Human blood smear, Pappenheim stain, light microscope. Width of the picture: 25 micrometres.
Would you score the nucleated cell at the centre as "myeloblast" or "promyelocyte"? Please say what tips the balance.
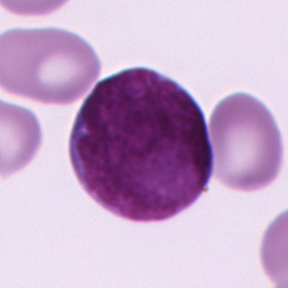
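The cell is a myeloblast. It is round with a smooth outline and no surface projections, about 13 micrometres across. Its round nucleus fills about 90% of the cell's area, and cytoplasm shows only as a very thin rim, best seen at the left edge. The chromatin is deep purple, mottled with lighter and darker patches.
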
